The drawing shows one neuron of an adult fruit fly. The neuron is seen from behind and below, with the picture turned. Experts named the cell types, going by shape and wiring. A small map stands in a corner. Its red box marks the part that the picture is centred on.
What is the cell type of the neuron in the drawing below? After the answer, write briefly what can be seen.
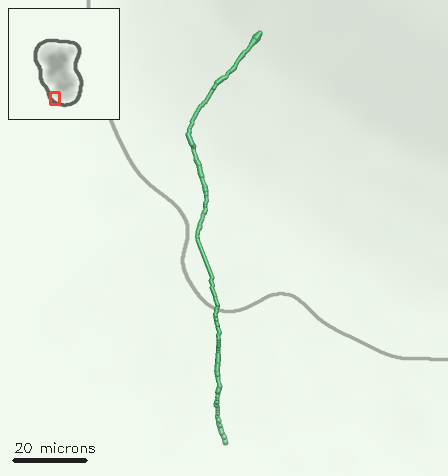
The cell type is R7p. Its broad class is photoreceptor or other optic-lobe sensory neuron. The drawing shows no cell body. From top to bottom in the picture it spans about 120 microns. There are a dozen or fewer branch ends.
